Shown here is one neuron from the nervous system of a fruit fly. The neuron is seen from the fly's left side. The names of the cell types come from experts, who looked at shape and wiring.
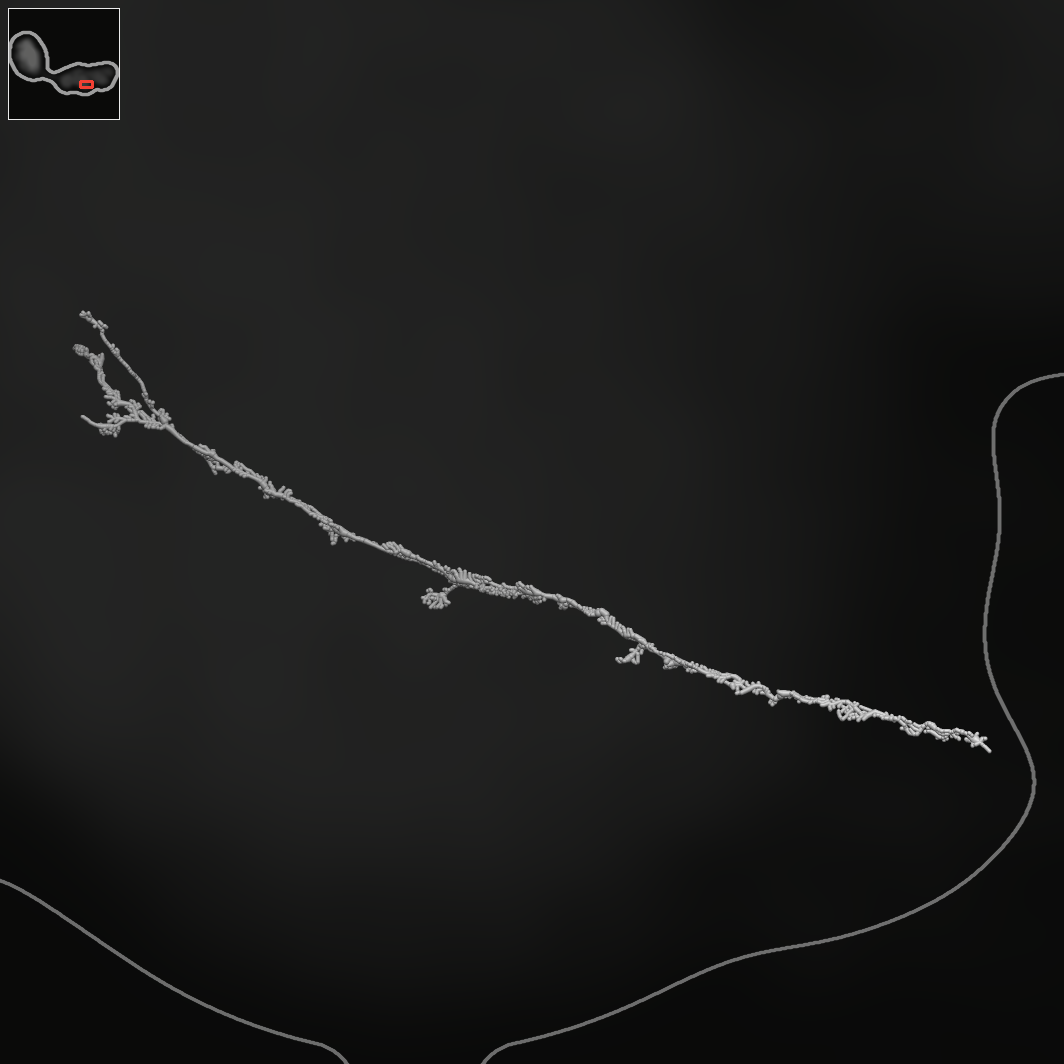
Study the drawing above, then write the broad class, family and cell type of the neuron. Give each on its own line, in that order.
sensory neuron entering the nerve cord
class mechanosensory proprioceptive
SNpp40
